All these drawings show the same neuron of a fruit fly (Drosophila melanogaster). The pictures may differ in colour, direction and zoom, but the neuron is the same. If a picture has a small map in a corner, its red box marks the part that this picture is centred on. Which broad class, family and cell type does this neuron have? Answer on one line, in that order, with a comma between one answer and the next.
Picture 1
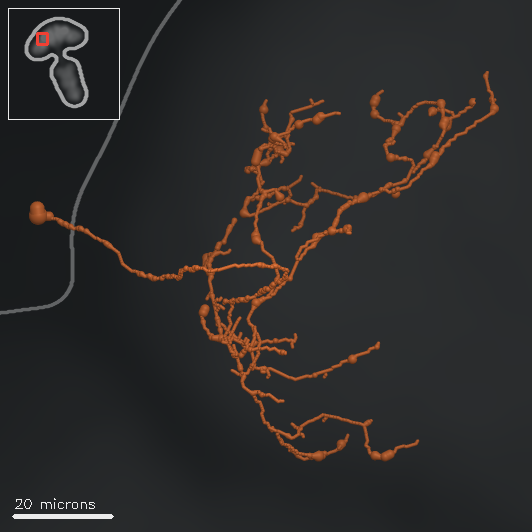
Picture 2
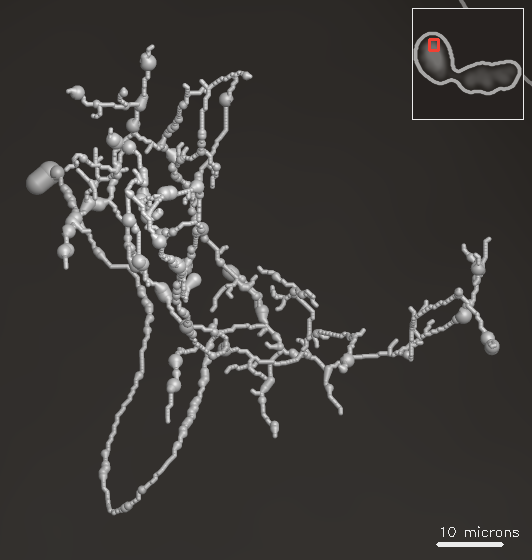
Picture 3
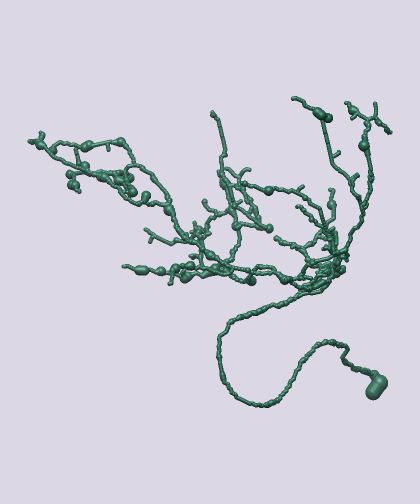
central-brain intrinsic neuron, hemilineage LHl4_dorsal, CB3727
